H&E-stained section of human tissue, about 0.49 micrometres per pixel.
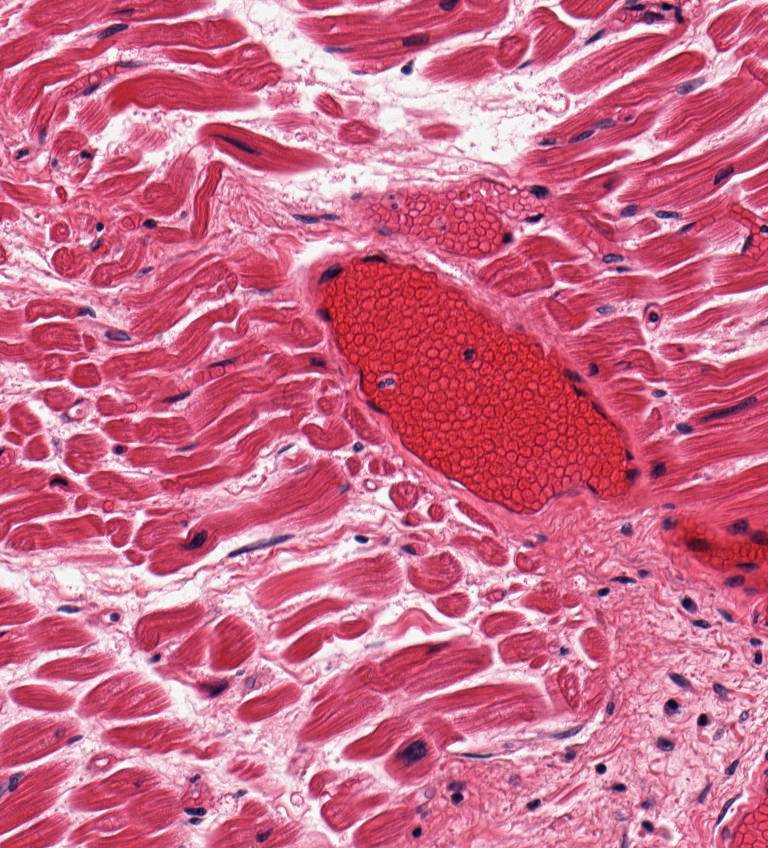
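Atrial appendage of the heart, haematoxylin and eosin. Muscle fibres run in many directions, cut lengthwise in some places, across in others. Fibre nuclei oval, central. Large thin-walled vessel in centre of field, tightly packed with red blood cells. Smaller vessel, likewise filled with red blood cells, just above it.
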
